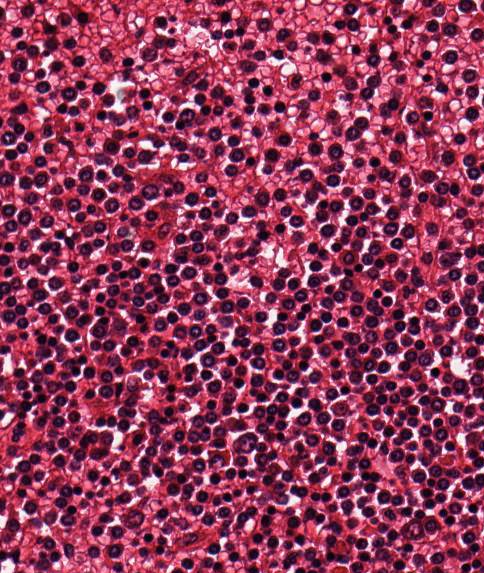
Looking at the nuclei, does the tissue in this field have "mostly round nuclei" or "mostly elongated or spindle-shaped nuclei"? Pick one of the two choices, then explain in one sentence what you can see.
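Mostly round nuclei. The nuclei are round, dark and fairly uniform in size.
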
